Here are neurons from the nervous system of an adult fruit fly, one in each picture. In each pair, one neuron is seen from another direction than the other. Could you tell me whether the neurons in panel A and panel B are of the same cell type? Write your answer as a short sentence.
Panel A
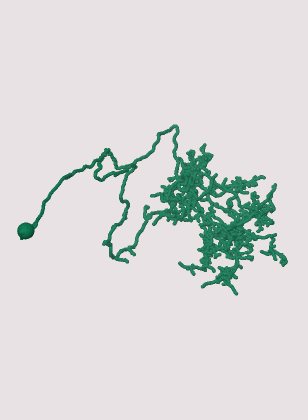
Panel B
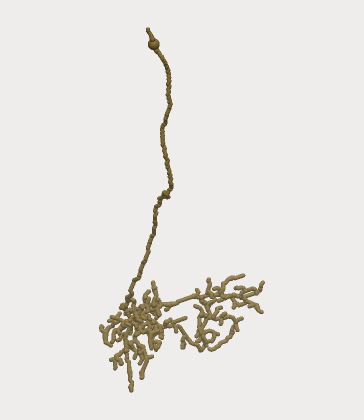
They are of different cell types.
